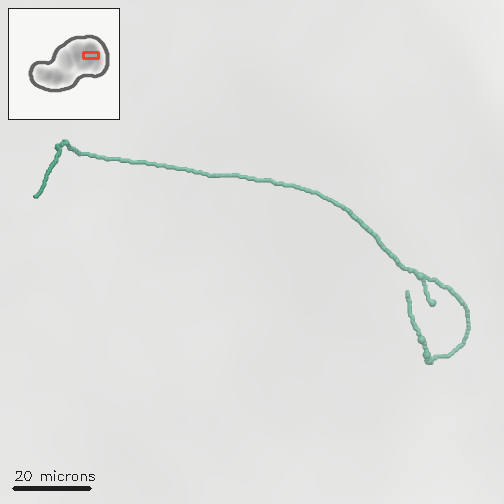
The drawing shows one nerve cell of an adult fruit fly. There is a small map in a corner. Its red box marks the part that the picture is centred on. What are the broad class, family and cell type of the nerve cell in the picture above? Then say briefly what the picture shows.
It is a sensory neuron entering the brain. The name of its family is class olfactory. The cell type is ORN_VA1d. The drawing shows no cell body. From left to right in the picture it spans about 120 microns. There are a dozen or fewer branch ends.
